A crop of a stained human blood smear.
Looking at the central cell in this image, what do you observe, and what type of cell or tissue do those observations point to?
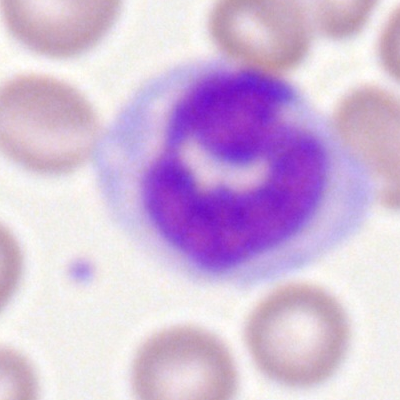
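Let me see: the outline is smooth and roughly oval. The nucleus bends into a horseshoe around a pale central cleft, and its chromatin stains deep purple, mottled and clumpy. The pale lavender-blue cytoplasm forms a wider rim on the left than on the right. So this is a monocyte.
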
